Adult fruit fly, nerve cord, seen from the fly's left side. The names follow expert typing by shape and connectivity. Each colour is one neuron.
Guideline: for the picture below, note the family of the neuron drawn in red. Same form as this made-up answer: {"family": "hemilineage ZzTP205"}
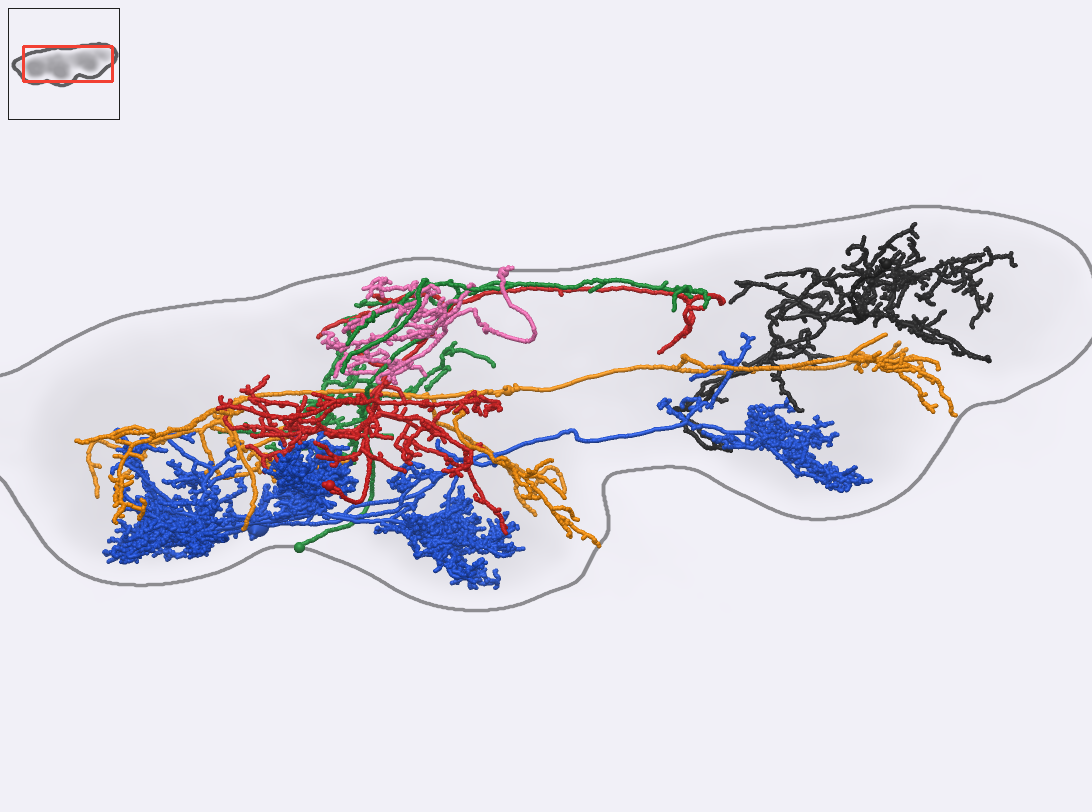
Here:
{"family": "hemilineage 08B"}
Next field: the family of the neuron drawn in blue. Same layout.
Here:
{"family": "hemilineage 05B"}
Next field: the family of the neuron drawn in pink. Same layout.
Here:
{"family": "hemilineage 11B"}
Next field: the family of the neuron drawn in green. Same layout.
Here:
{"family": "hemilineage 08B"}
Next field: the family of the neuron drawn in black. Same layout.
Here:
{"family": "hemilineage 01A"}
